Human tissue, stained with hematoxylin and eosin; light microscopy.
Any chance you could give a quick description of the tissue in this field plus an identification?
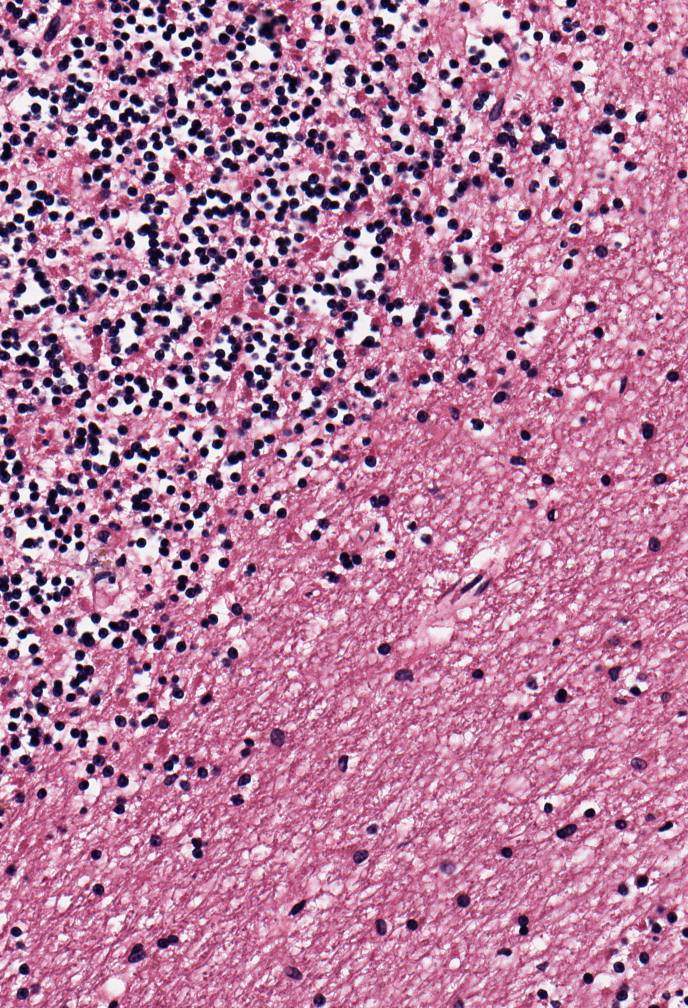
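Layout: densely nucleated upper left, pale sparsely nucleated lower right, oblique border between. Dense zone: closely packed small round nuclei, uniformly dark, scant visible cytoplasm. Pale zone: pink fibrillary material, only scattered single nuclei. Tissue: cerebellum.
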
